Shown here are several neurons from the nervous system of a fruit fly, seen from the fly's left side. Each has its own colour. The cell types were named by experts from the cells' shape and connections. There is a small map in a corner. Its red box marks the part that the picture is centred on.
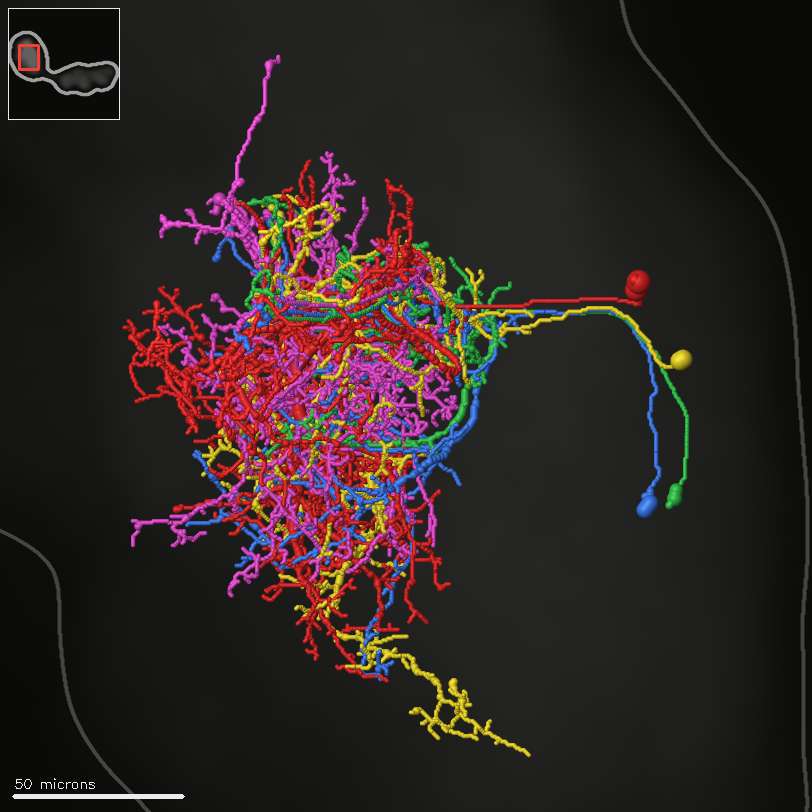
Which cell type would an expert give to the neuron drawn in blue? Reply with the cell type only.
AVLP511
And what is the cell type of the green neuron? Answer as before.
CB1717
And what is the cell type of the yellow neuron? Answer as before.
CB1932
